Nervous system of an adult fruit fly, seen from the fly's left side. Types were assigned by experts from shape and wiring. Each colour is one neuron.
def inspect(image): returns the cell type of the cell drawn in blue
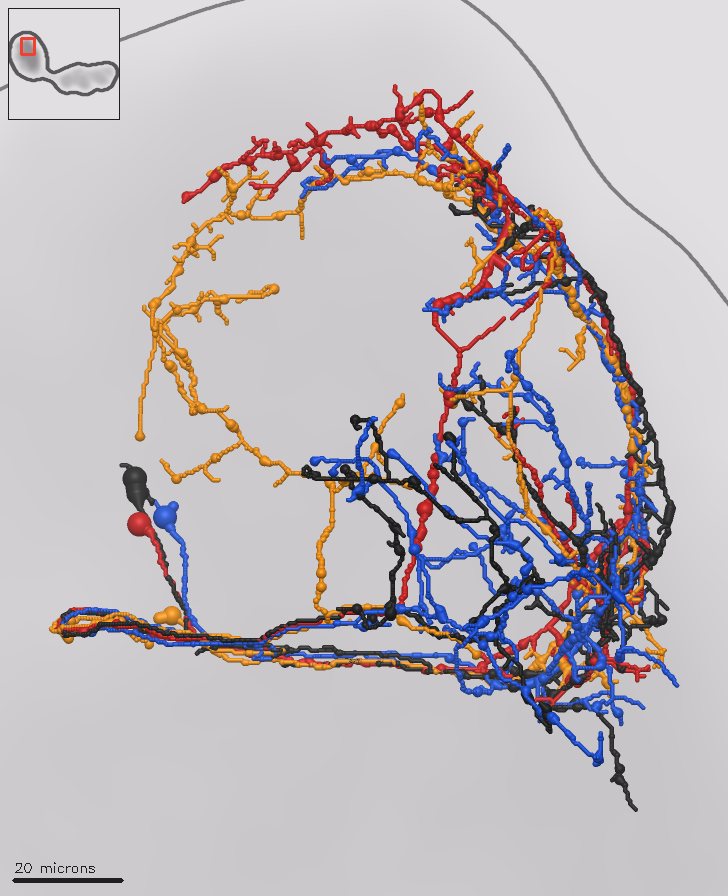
PLP064_b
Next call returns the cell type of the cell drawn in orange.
SLP223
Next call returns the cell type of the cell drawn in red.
SLP224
